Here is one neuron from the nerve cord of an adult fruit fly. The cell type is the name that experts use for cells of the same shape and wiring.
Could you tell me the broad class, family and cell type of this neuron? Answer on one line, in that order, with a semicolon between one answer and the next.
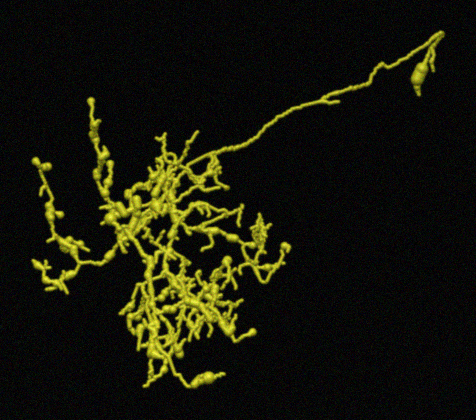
nerve-cord intrinsic neuron; hemilineage 13B; IN13B039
